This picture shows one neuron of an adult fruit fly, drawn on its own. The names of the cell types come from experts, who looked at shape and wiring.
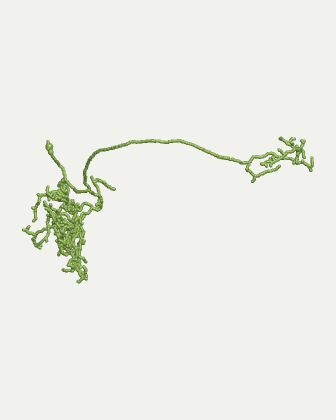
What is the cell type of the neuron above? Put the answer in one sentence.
The cell type is LC33.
